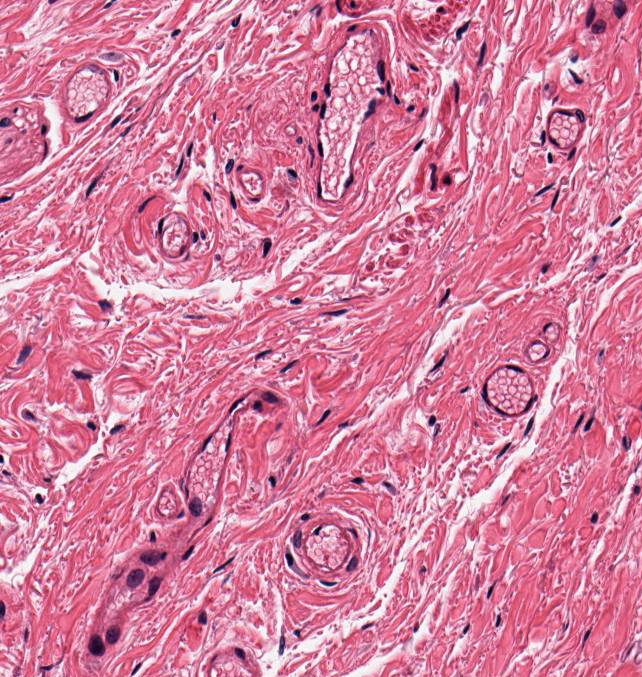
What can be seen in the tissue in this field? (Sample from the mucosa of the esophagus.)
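Small rounded bundles with pale, finely bubbly interiors lie singly throughout dense fibrous tissue. A thin layer of flattened cells with dark elongated nuclei rims each one. In the upper centre, one pale vacuolated bundle is cut lengthwise, forming an elongated strip running obliquely upward. Sparsely cellular, the stroma has thin dark spindle-shaped nuclei between collagen bundles.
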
